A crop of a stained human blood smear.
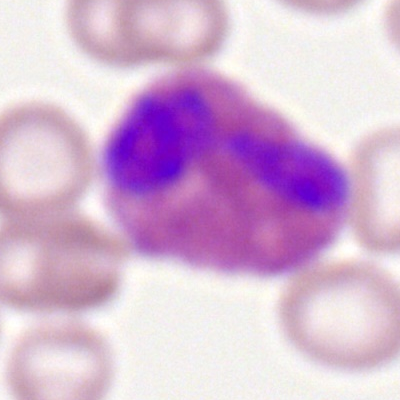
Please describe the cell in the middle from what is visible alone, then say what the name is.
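Two separate dark lobes make up the nucleus, one on the left and one on the right. The right-hand lobe is elongated and runs diagonally along the upper right edge of the cell. In both lobes the chromatin is dense and deep purple. A few small paler patches are scattered in the lower part of the cytoplasm. Answer: eosinophil.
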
